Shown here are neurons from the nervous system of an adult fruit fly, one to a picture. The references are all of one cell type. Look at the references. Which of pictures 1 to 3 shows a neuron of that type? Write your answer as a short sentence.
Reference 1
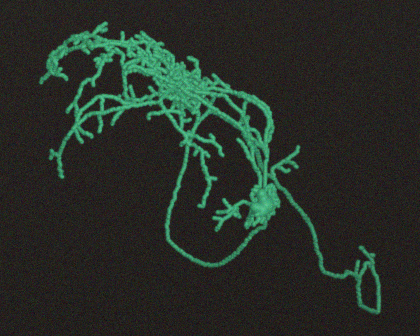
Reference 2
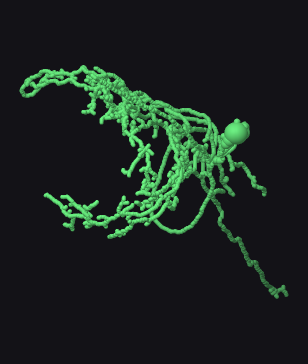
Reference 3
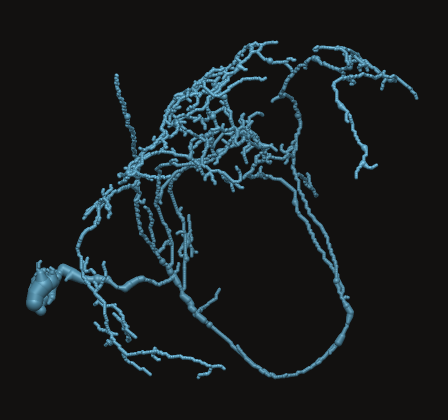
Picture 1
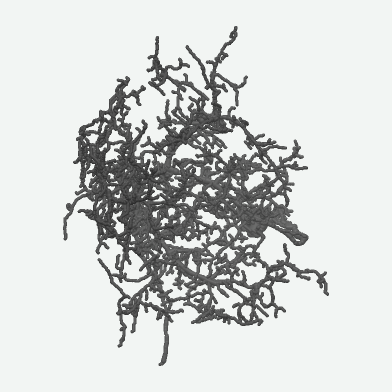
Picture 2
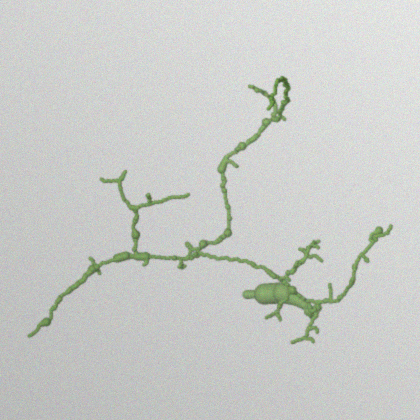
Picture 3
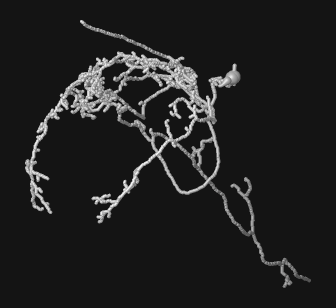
The neuron in picture 3 is of the same cell type.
